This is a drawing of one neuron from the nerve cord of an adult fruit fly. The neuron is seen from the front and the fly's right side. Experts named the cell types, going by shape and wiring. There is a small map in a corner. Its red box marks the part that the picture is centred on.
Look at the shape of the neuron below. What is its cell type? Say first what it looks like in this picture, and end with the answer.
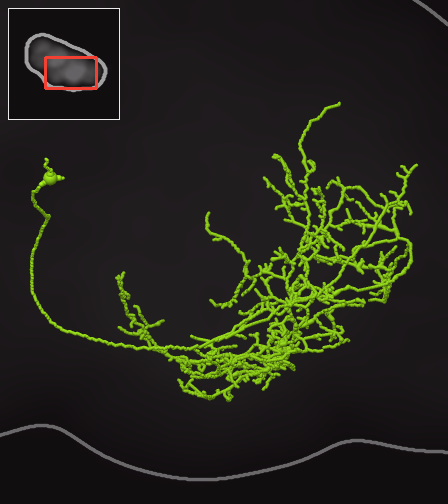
Dozens of branch ends can be seen. In this view it is wider than it is tall. It is a nerve-cord intrinsic neuron. It is of cell type IN01A056.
